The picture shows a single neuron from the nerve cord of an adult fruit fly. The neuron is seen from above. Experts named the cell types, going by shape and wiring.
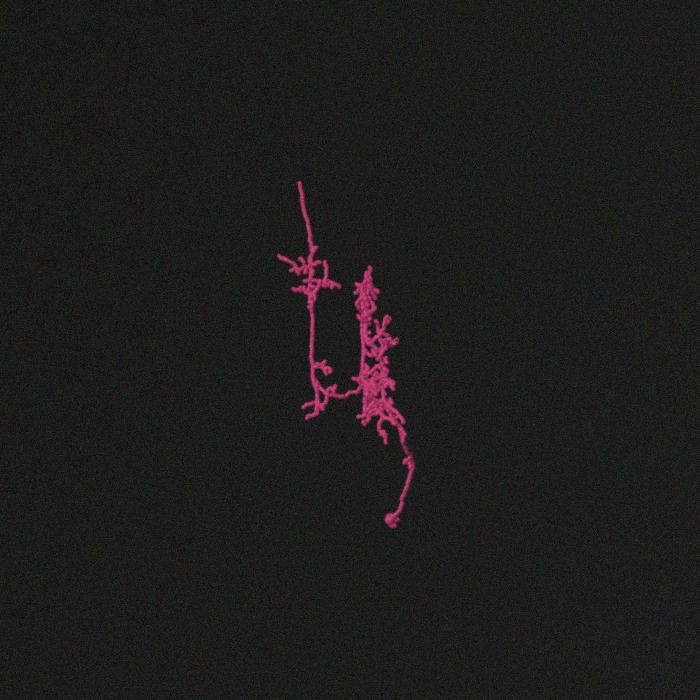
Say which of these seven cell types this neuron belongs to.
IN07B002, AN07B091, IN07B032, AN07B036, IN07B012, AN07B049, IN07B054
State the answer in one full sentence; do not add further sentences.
This neuron is an instance of the cell type IN07B032.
